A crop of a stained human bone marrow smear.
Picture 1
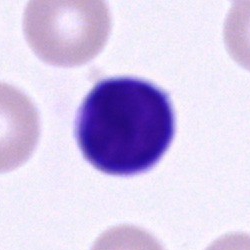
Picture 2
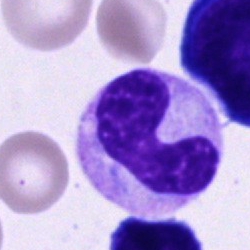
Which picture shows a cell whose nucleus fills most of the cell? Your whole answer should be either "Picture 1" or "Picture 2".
Picture 1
